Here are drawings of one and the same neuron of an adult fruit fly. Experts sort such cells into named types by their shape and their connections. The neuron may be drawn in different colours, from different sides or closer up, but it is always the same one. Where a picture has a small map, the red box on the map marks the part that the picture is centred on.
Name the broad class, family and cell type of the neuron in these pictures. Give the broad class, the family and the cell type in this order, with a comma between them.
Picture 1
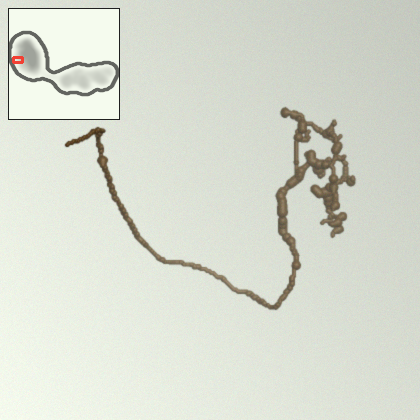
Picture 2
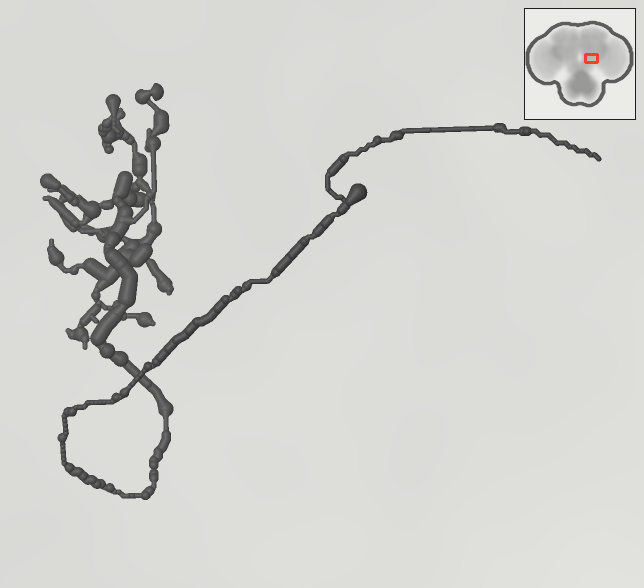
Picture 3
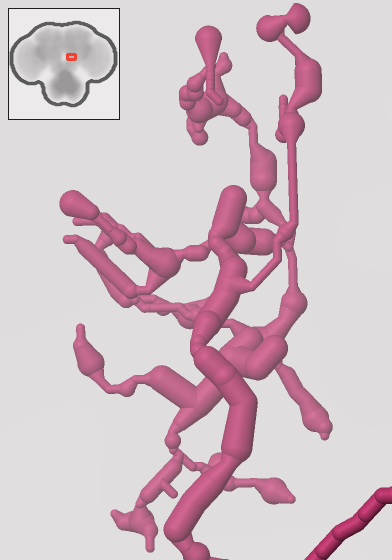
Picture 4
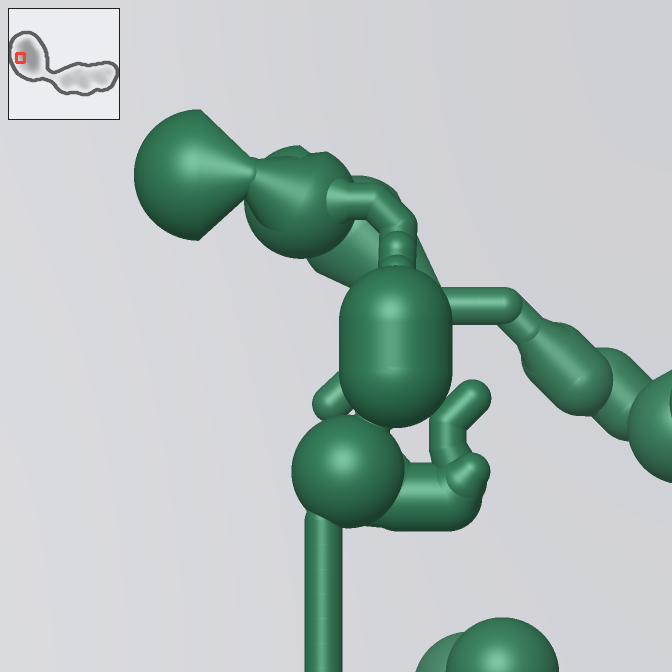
sensory neuron entering the brain, class thermosensory, TRN_VP1m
